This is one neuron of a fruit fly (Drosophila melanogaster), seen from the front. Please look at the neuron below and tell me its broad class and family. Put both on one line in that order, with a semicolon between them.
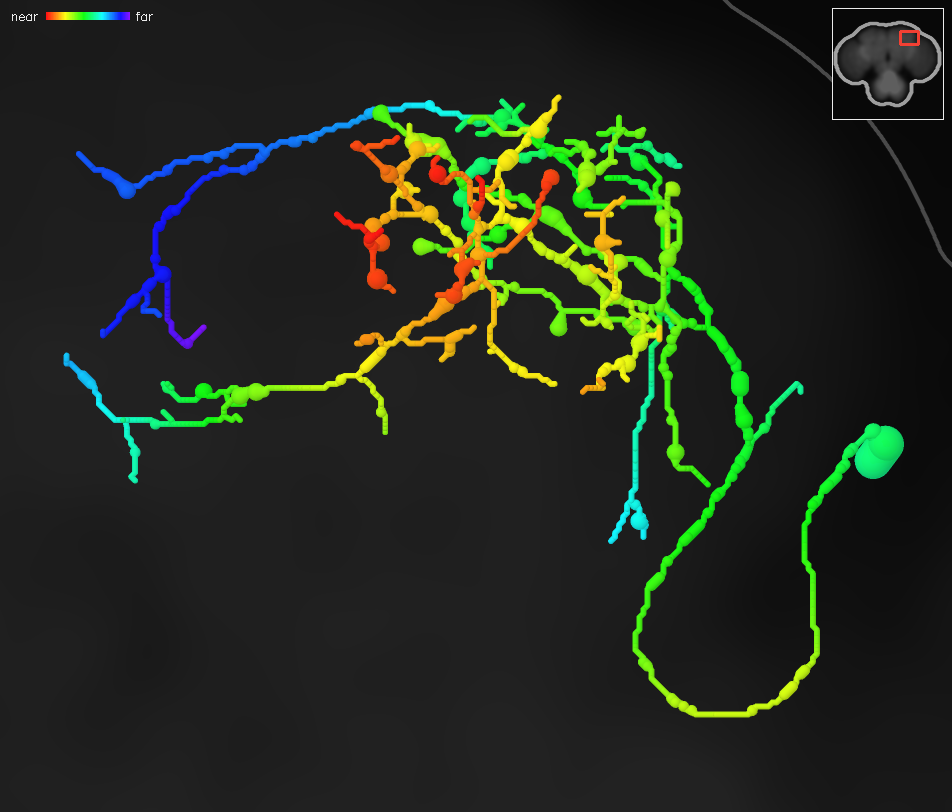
central-brain intrinsic neuron; hemilineage VLPl4_dorsal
